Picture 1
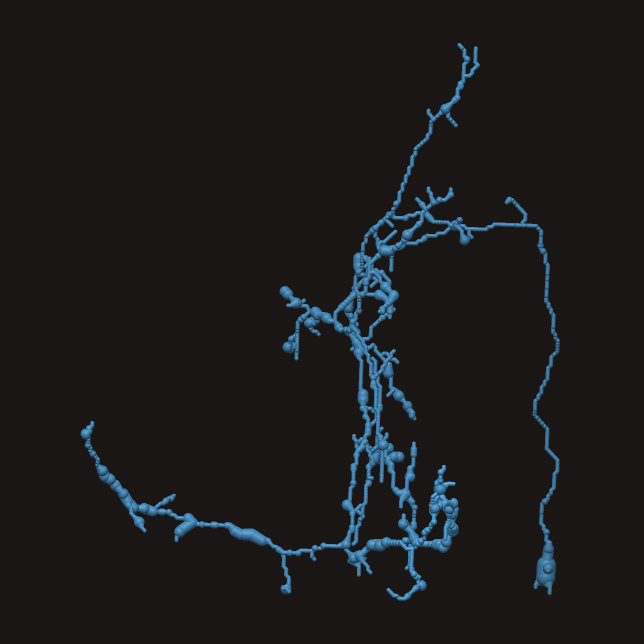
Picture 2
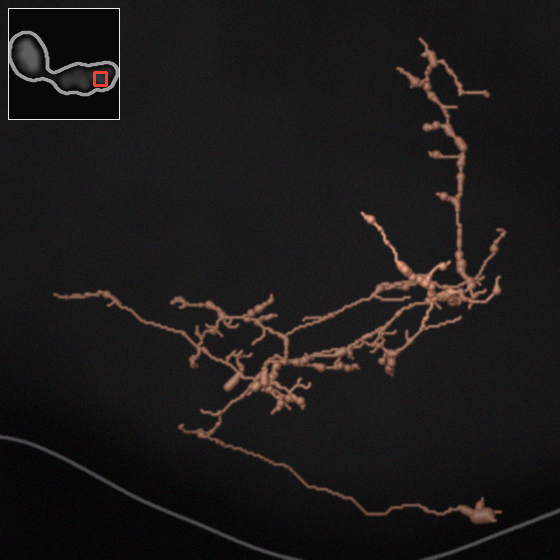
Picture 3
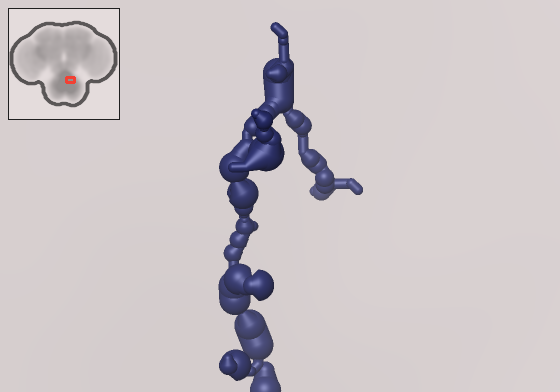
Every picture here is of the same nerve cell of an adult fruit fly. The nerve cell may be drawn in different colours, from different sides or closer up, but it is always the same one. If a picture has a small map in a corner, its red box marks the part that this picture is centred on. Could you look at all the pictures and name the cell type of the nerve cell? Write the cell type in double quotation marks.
"IN14A028"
